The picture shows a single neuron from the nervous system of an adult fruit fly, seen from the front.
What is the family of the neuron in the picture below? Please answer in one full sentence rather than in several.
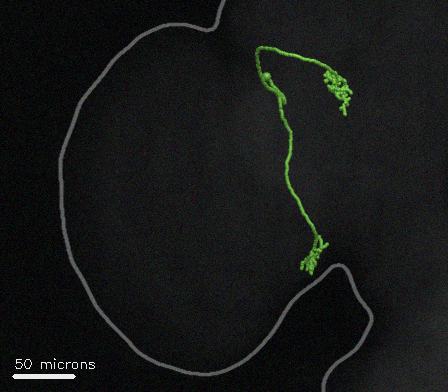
The family to which the neuron belongs is hemilineage VPNd3.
